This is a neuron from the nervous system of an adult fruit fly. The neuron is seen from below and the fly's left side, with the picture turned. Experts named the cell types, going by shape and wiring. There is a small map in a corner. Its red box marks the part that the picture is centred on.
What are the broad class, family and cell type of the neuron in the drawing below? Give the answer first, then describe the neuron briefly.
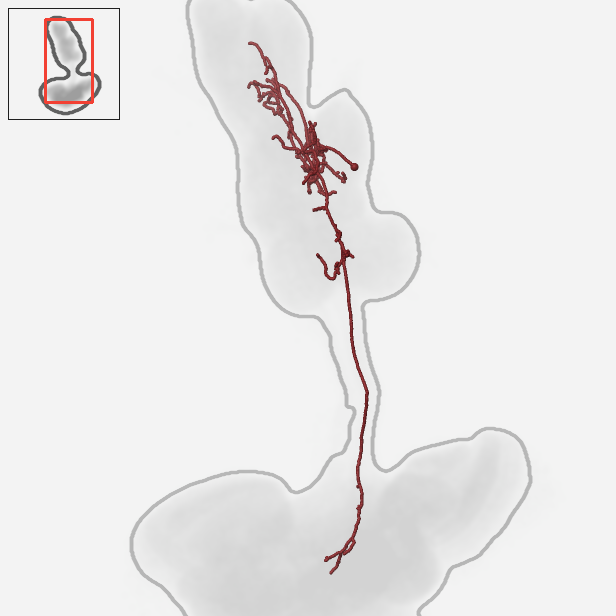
This is an ascending neuron. Its family is hemilineage 05B. The cell type is AN05B050_a. It runs through the neck, between the brain and the nerve cord. Its cell body lies at the top of the picture.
